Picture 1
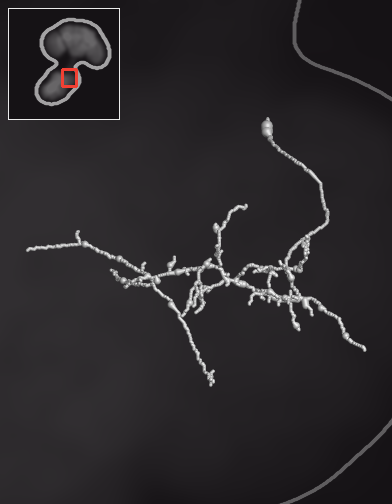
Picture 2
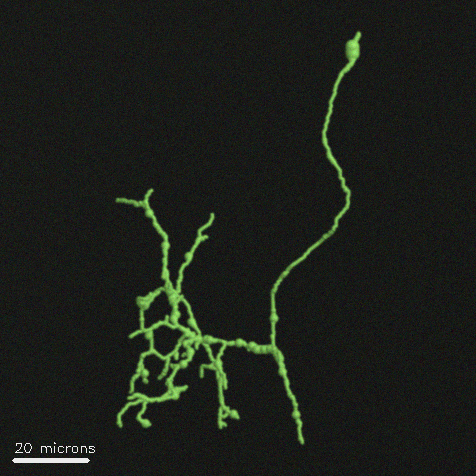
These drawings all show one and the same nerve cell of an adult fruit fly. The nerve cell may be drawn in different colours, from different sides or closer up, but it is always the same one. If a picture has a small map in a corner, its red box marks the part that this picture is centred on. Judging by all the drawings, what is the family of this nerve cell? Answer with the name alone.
hemilineage 19A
